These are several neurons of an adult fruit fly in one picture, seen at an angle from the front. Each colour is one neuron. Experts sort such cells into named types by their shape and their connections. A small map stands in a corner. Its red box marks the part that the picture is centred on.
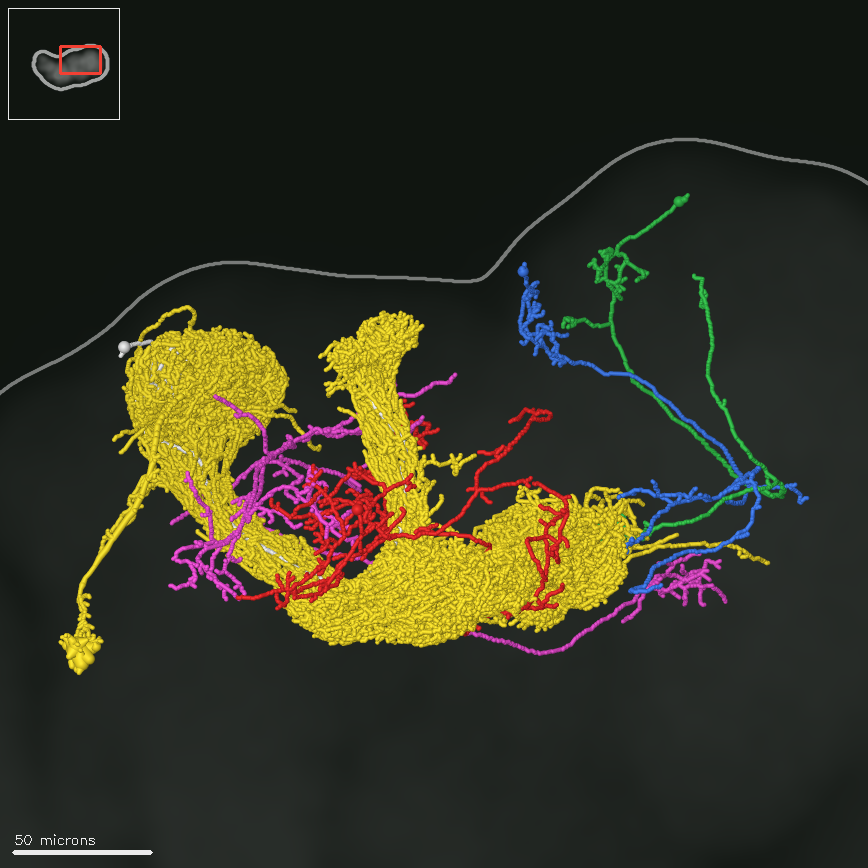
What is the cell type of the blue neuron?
KCg-m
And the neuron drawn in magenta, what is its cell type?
CL328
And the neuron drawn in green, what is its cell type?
KCa'b'-ap2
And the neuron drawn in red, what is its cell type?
AOTU102m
